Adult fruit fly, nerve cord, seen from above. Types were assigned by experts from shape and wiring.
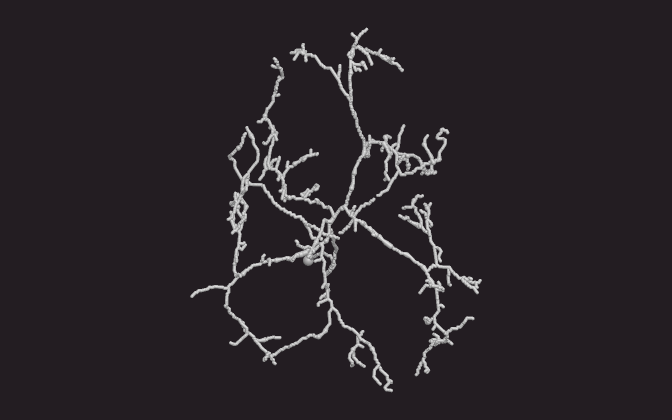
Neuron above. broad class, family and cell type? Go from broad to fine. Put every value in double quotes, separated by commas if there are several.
"nerve-cord intrinsic neuron", "hemilineage 00A", "IN00A061"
